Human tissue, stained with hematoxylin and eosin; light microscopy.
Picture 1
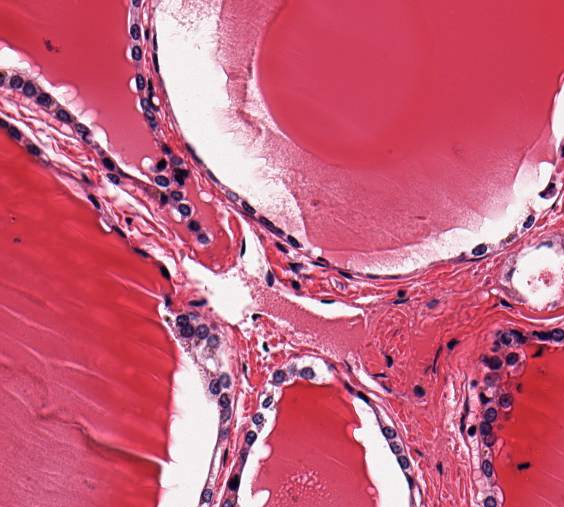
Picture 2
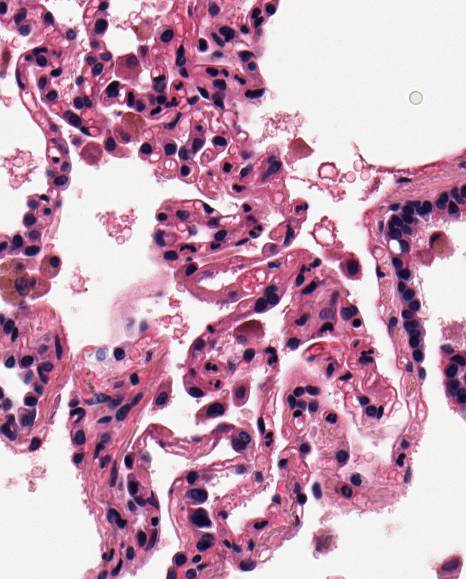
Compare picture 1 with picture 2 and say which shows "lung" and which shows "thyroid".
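The thyroid is in picture 1, and the lung in picture 2. In picture 1, several large rounded follicles fill the field, with a narrow branching band of stroma running through the centre between them. That stroma is delicate pink connective tissue holding scattered spindle-shaped nuclei. Each follicle is lined by a single layer of epithelial cells; their small round dark nuclei show along the lower left and lower right follicle edges.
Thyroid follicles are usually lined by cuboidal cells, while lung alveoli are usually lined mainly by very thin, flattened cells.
In picture 2, thin, branching, folded septa divide the field into large empty airspaces, the largest open at the upper right. Within the airspaces are small scattered clumps of pale pink flocculent material with a few detached cells.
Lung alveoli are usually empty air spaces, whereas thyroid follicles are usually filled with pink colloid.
You won't find glands, cartilage or smooth muscle bundles anywhere in picture 2.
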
